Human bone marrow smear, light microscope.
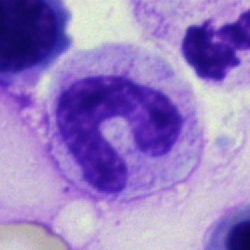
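Band neutrophil, the cell in the middle of this marrow smear: its nucleus is one curved band of fairly even thickness, not split into separate lobes, with coarsely clumped dark purple chromatin. Plenty of pale lilac-pink cytoplasm surrounds it, holding fine, faint granules.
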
